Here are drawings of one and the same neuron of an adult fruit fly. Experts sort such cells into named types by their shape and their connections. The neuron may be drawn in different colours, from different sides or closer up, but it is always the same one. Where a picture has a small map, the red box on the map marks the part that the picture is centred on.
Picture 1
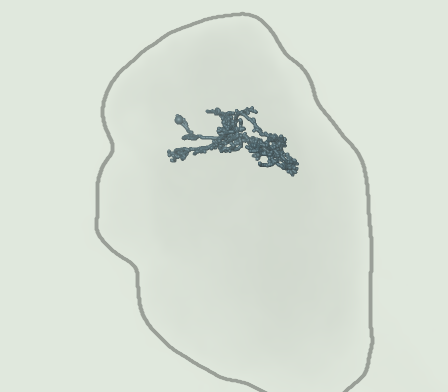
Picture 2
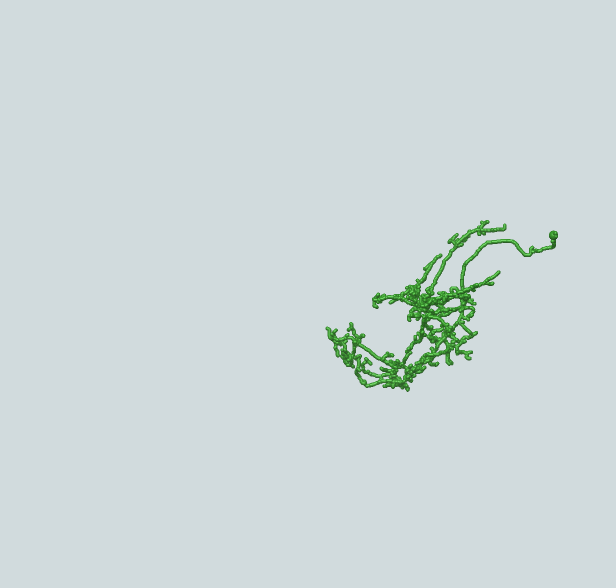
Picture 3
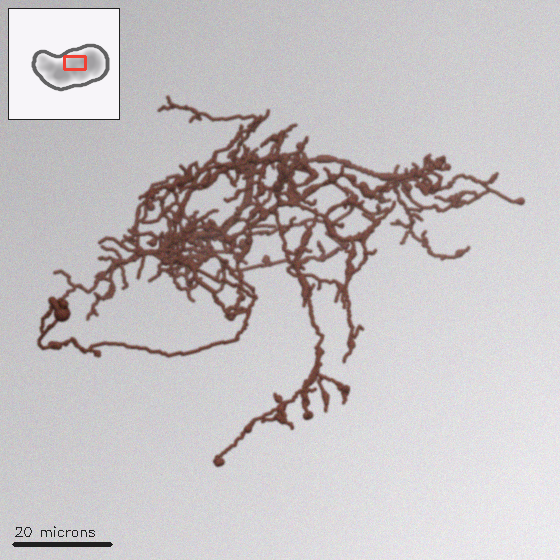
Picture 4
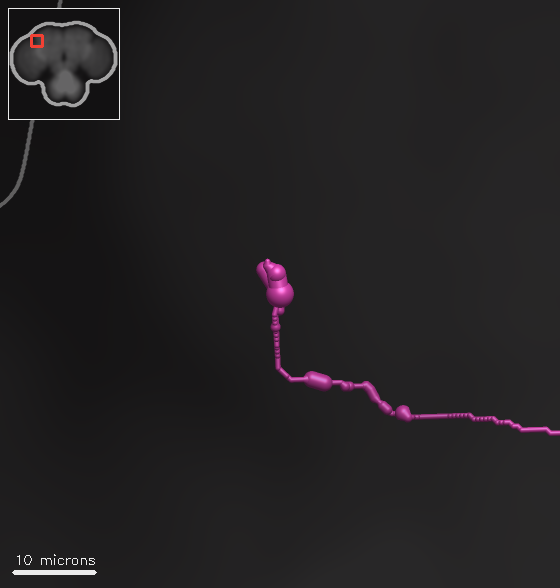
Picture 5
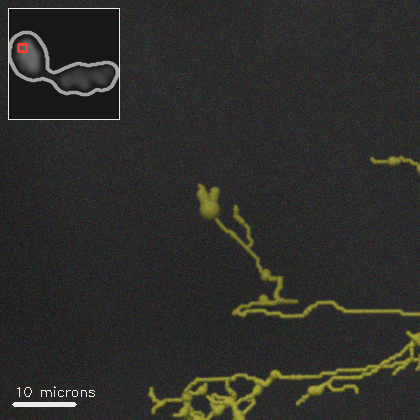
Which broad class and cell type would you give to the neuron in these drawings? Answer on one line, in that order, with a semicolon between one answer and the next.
central-brain intrinsic neuron; CL068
